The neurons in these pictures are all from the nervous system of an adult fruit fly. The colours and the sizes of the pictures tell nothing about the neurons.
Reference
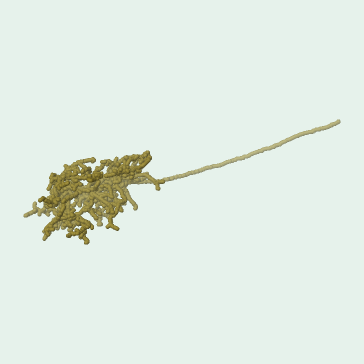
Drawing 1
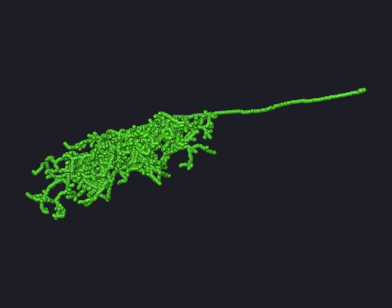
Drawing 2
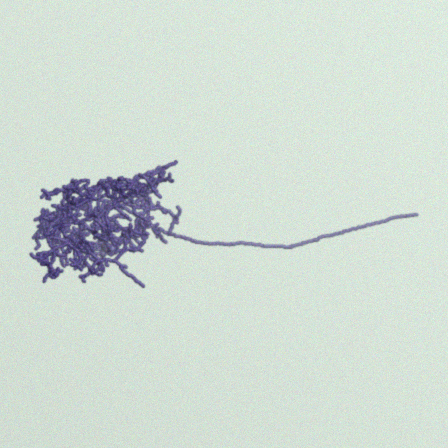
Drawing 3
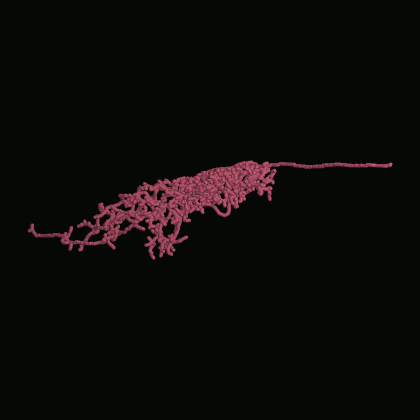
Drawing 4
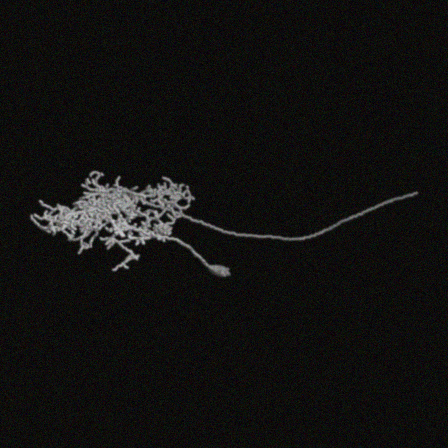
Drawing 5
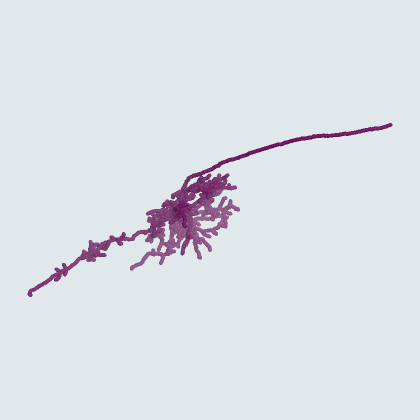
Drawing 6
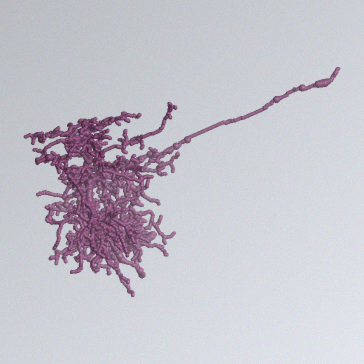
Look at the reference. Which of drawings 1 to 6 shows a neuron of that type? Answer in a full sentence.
Drawing 2 is of the same cell type.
